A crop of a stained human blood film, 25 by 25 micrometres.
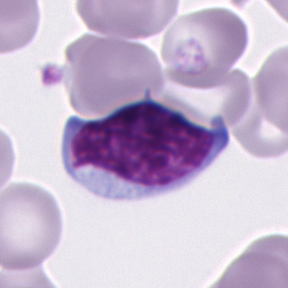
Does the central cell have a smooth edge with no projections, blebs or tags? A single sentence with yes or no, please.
No, by its outline the cell is rough, not smooth and even.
